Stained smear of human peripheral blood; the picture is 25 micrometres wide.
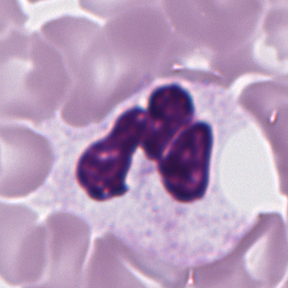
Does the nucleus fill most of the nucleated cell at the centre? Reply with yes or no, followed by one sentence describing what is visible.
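No. Plentiful pale pinkish-lilac cytoplasm surrounds the nucleus.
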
